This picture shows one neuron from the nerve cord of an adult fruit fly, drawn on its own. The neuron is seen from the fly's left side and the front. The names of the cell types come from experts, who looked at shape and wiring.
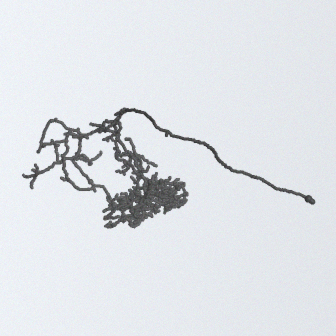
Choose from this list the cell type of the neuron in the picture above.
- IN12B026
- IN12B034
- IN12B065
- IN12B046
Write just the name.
IN12B065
